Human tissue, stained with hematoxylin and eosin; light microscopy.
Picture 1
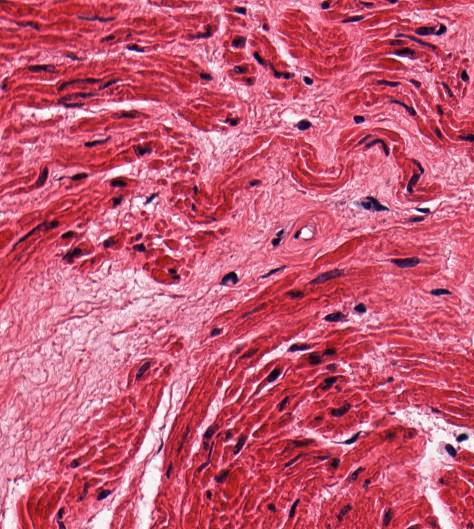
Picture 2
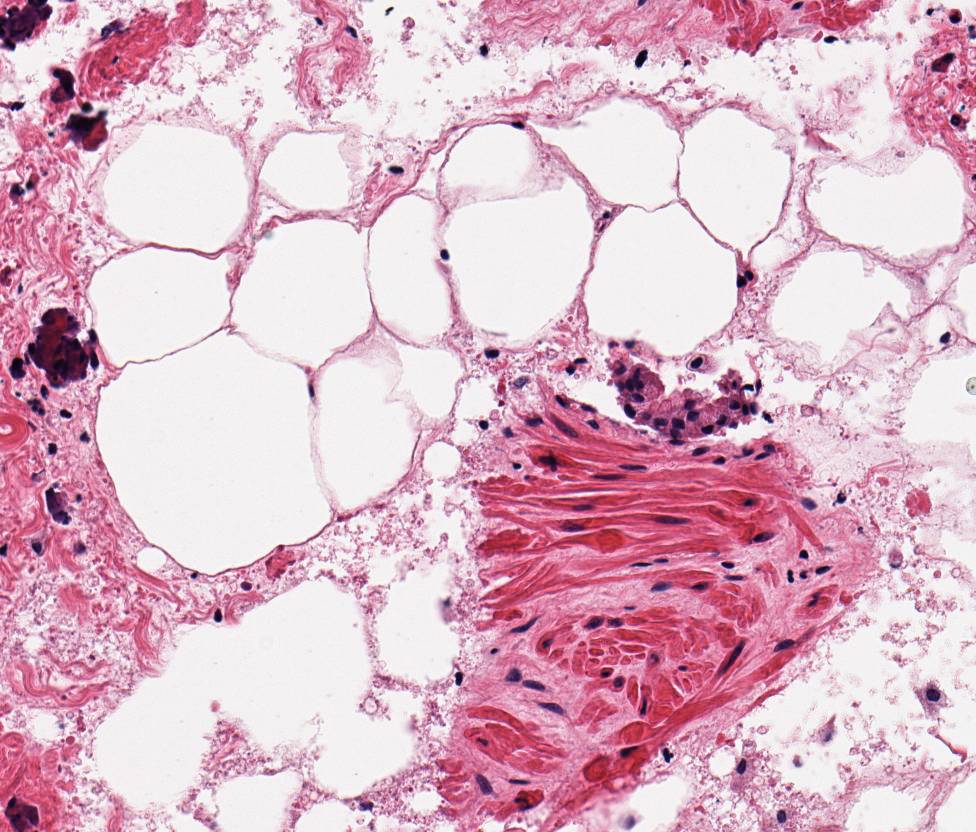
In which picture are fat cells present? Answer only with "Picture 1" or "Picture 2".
Picture 2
